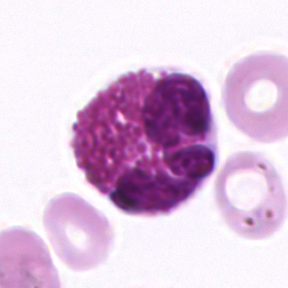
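Eosinophil. Its nucleus seems split into separate lobes lying along the right and lower side of the cell, and I can make out no nucleoli. The granules look purple-magenta; they crowd the left part of the cell and leave the nuclear lobes mostly uncovered.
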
